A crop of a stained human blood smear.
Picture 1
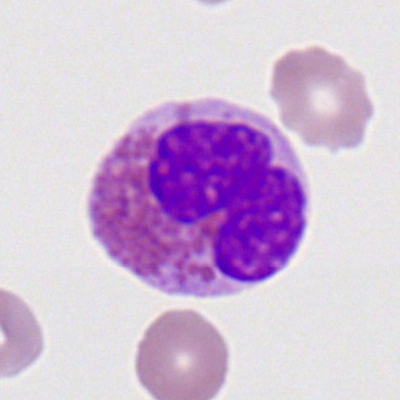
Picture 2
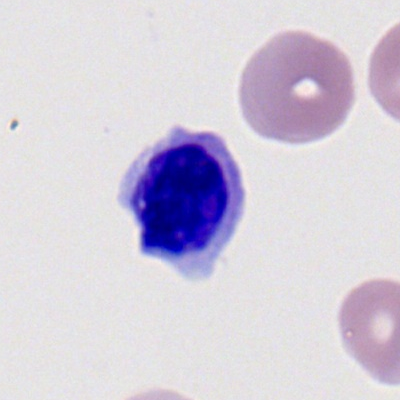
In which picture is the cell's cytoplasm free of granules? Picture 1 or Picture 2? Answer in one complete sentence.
It is in picture 2 that the cytoplasm shows no visible granules.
